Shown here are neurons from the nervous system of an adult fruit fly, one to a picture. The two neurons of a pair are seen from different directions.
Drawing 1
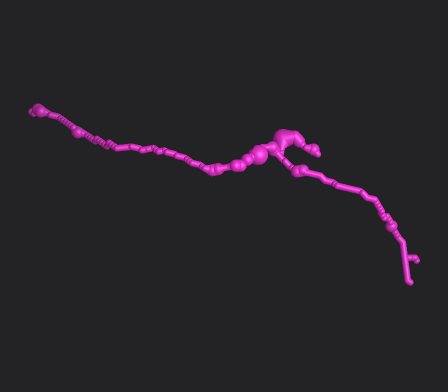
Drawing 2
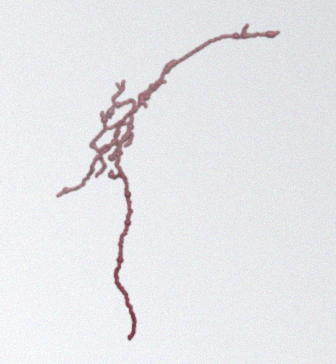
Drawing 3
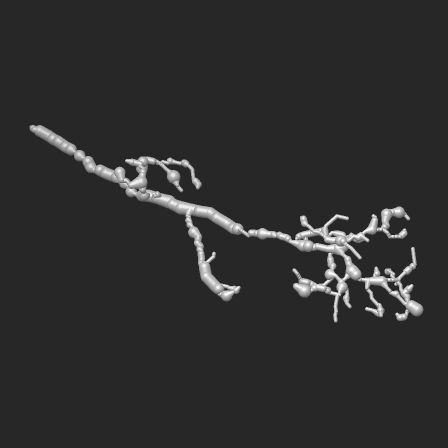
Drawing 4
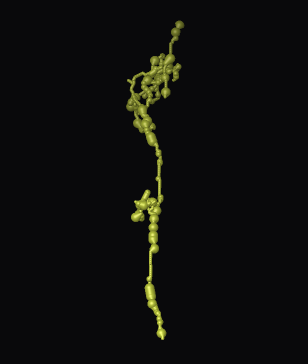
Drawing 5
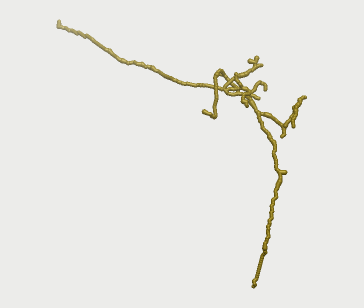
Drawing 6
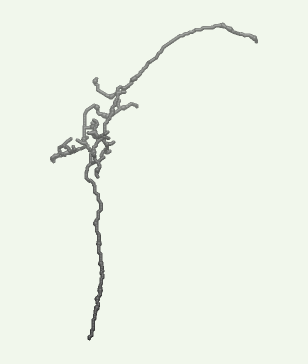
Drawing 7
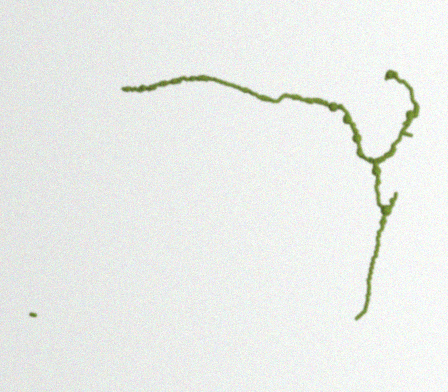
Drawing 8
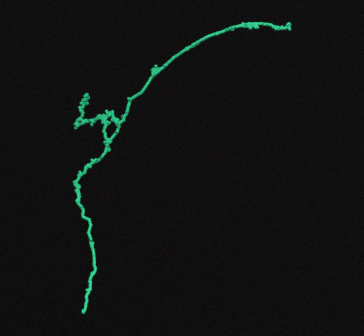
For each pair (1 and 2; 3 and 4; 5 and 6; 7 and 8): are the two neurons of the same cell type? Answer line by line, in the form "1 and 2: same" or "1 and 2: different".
1 and 2: different
3 and 4: same
5 and 6: same
7 and 8: same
